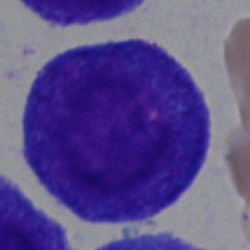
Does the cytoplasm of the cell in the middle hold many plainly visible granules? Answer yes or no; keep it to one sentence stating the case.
No, no granules can be seen in the cytoplasm of this cell.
